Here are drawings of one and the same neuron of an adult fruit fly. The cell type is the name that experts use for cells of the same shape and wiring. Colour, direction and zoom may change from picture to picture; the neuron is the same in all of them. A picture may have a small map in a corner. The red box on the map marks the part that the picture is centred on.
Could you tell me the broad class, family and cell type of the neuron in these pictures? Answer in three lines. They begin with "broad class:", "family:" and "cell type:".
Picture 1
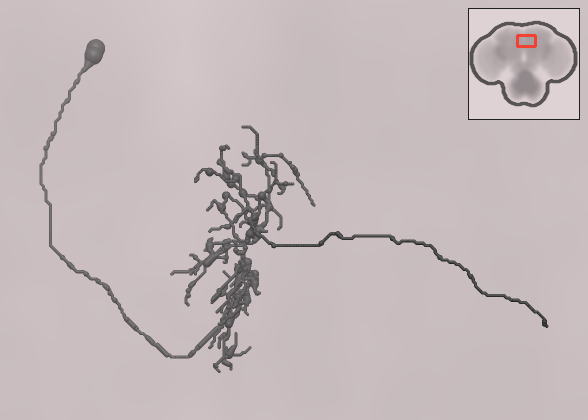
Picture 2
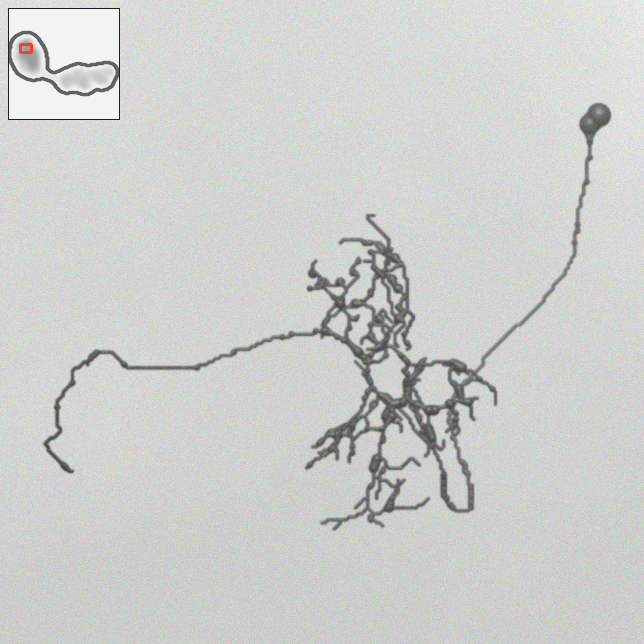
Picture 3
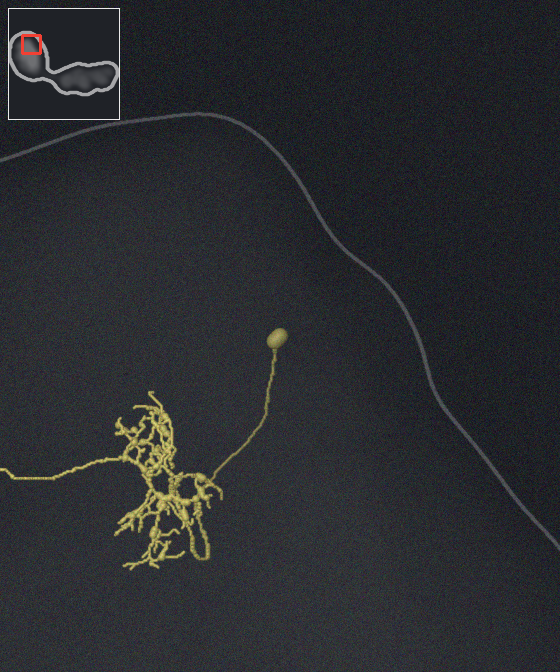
broad class: central-brain intrinsic neuron
family: class CX
cell type: FC3_b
